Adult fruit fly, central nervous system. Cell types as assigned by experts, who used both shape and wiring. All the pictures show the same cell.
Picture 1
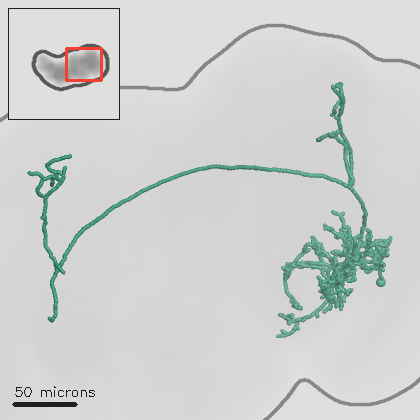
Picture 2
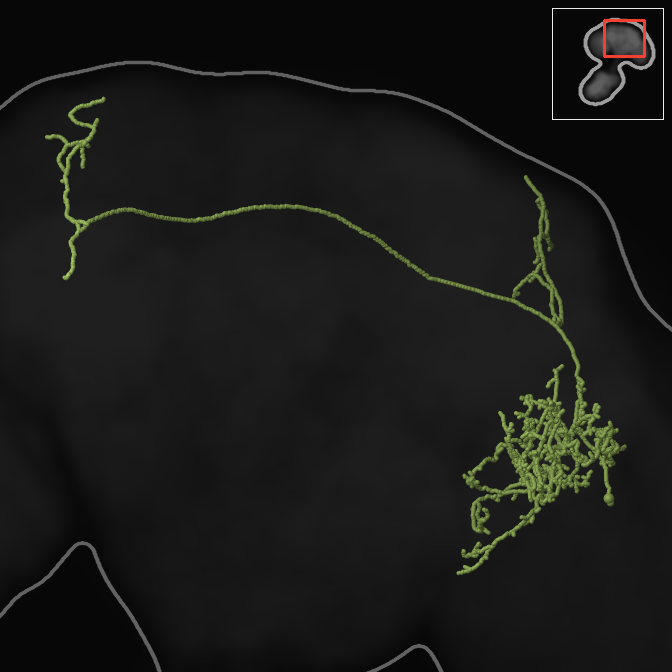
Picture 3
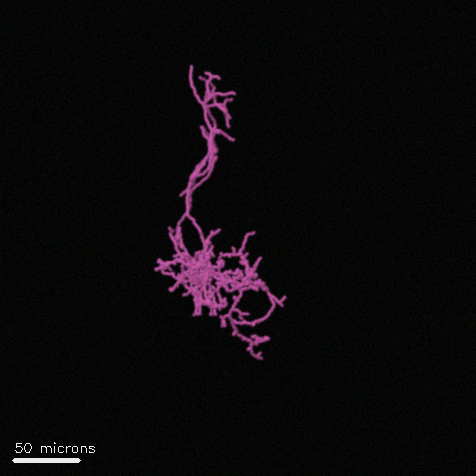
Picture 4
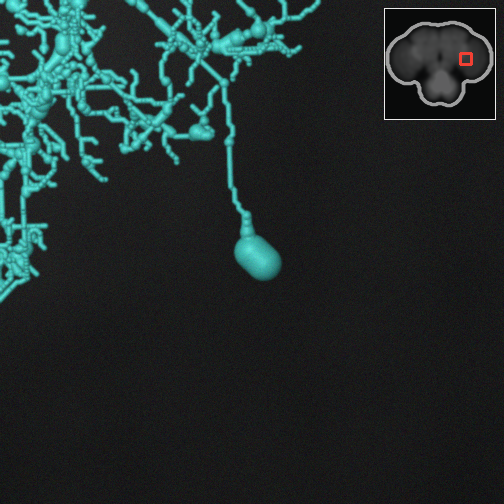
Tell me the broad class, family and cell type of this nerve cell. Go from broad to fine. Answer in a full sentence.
A central-brain intrinsic neuron of hemilineage VLPl&p2_lateral, type AVLP139.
